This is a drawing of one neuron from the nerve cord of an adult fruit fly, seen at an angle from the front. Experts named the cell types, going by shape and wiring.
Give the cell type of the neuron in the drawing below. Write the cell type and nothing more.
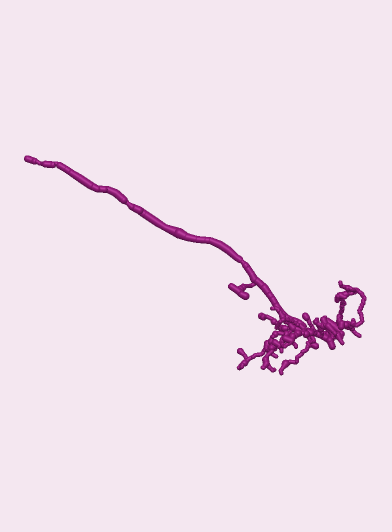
SNxx23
